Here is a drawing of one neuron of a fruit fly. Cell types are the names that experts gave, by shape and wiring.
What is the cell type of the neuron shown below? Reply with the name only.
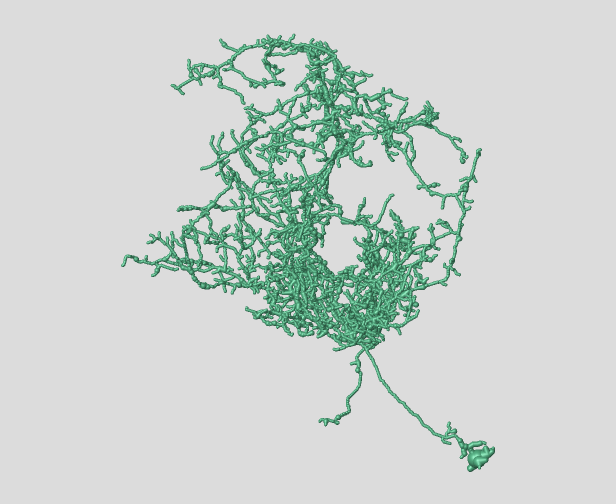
VES001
